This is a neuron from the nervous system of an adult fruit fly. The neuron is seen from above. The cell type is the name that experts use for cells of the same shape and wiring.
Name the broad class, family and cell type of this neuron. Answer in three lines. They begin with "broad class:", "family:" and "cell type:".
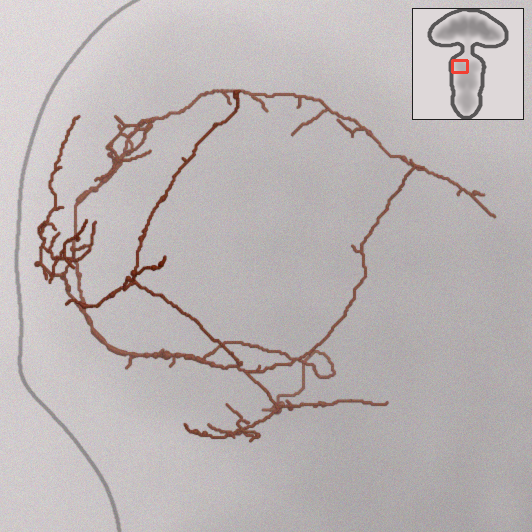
broad class: nerve-cord intrinsic neuron
family: hemilineage 04B
cell type: IN04B111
